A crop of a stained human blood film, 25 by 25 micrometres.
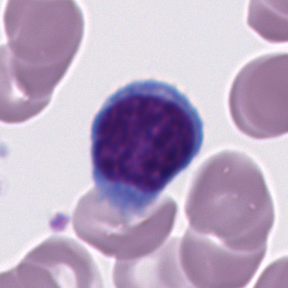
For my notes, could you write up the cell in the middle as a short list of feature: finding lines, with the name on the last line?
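Granules: none seen in cytoplasm
Cytoplasmic width: greatest on lower side
Lower margin: cytoplasm frays into fine streaks
Vacuoles: none seen in cytoplasm
Designation: typical lymphocyte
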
